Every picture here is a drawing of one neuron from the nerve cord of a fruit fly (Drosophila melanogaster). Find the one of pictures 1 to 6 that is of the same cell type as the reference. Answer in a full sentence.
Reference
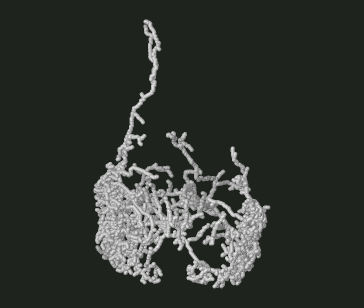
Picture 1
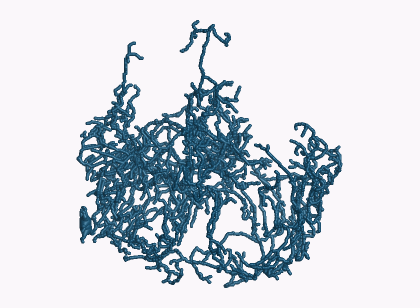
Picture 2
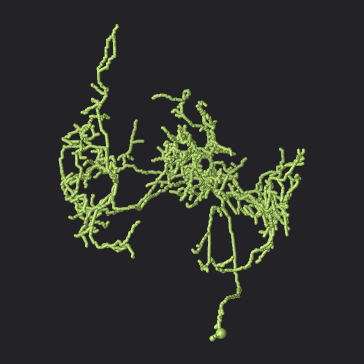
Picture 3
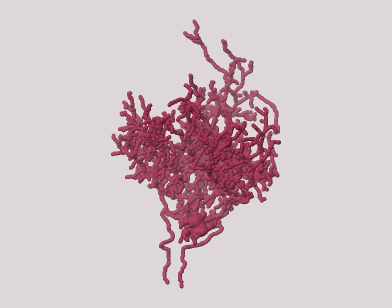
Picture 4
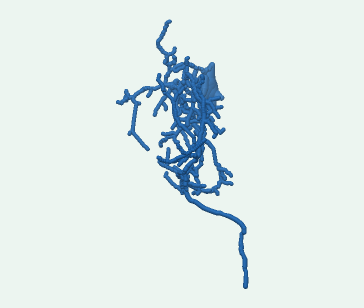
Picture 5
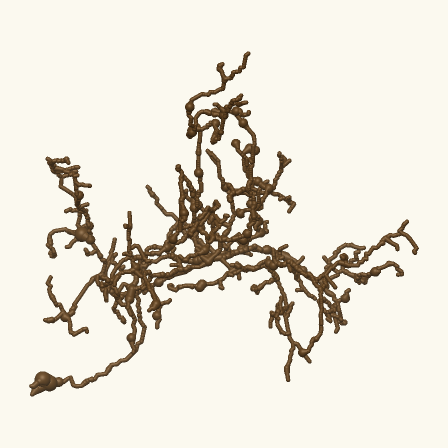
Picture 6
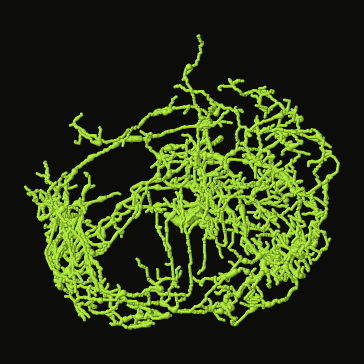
The neuron in picture 6 is of the same cell type.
